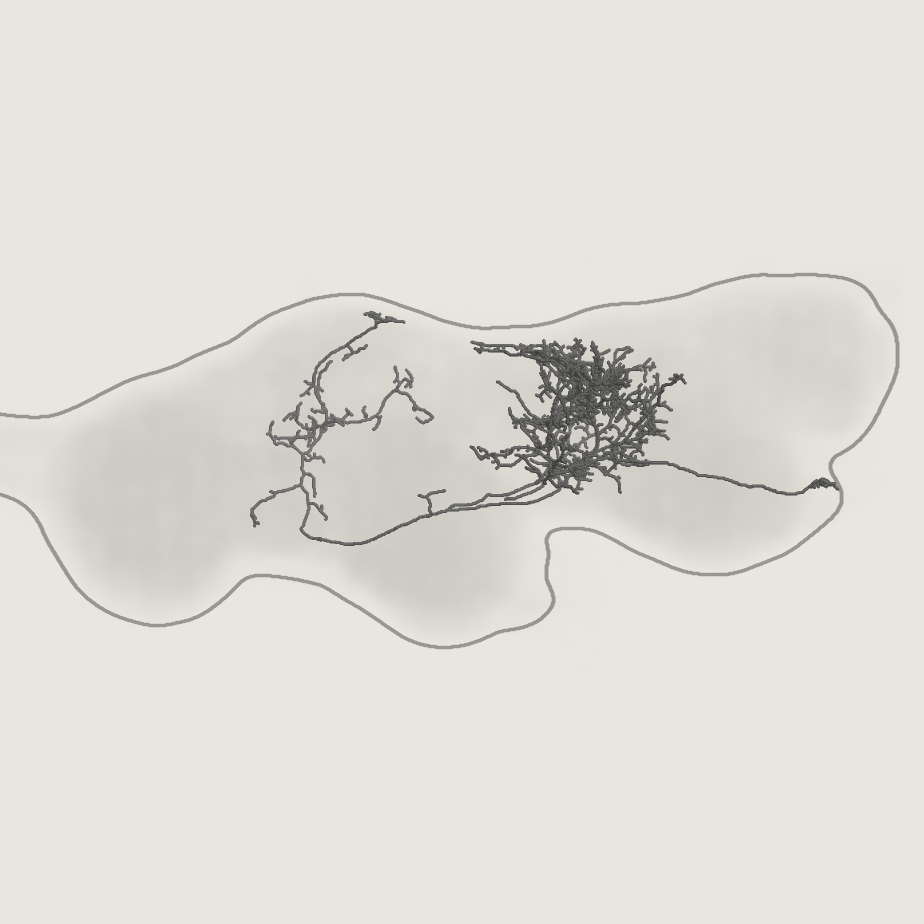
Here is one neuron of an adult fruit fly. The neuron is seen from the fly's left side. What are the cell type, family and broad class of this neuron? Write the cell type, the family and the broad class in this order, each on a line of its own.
IN05B016
hemilineage 05B
nerve-cord intrinsic neuron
